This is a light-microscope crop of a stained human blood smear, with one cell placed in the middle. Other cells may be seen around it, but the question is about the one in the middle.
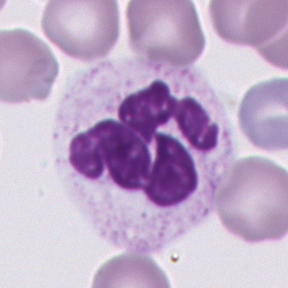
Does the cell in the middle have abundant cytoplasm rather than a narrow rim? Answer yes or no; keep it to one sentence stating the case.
Yes, in this cell the cytoplasm is broad.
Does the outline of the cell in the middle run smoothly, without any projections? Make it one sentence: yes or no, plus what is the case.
Yes, the edge of this cell is smooth and even.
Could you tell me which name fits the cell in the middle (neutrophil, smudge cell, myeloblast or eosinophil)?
neutrophil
